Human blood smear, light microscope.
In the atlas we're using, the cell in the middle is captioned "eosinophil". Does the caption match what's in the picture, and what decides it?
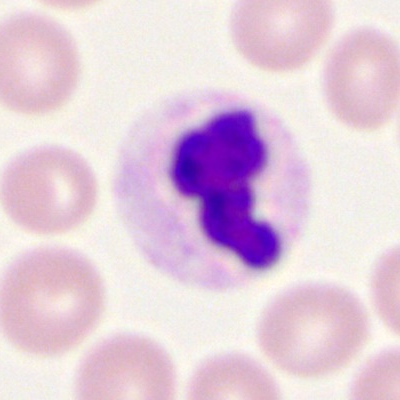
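Look at the granules first: they are fine and faint lilac.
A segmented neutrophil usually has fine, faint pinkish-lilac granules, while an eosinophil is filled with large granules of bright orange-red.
So eosinophil does not fit; this cell is a segmented neutrophil. The plentiful cytoplasm is pale pinkish-lilac, which also goes with segmented neutrophil.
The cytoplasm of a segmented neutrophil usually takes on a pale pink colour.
The dark purple, densely packed chromatin is no argument against eosinophil.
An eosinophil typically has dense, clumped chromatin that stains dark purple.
The outline is round and smooth, and no nucleoli are visible.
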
